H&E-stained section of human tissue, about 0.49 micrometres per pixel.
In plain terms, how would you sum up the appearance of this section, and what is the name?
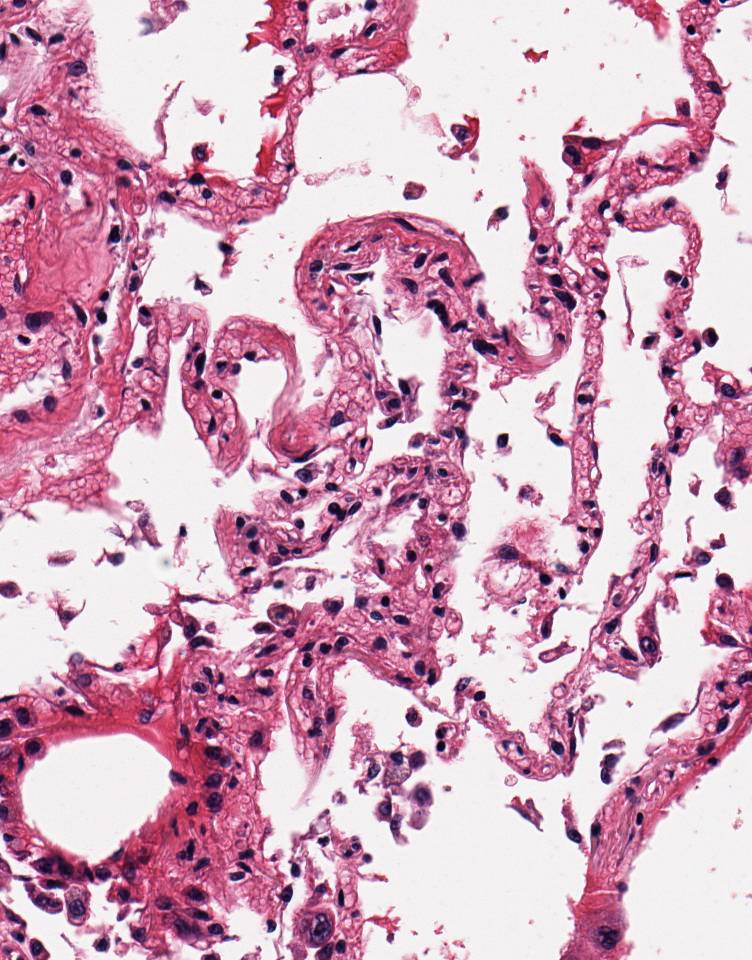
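Look at the thin, folded, branching septa dividing the field into large empty spaces. The cells inside them have pale, finely bubbly cytoplasm. At lower left, a thick band of pink tissue rings a round empty lumen. There are no fat cells anywhere. This is lung.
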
